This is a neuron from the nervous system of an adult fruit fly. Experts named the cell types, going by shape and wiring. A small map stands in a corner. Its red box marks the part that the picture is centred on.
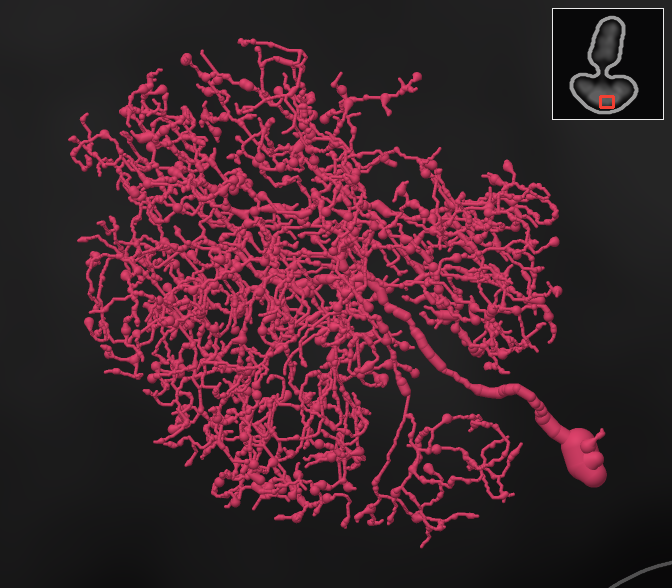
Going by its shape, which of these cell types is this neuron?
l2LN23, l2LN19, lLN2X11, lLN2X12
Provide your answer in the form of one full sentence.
The cell type designation of this neuron is lLN2X12.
